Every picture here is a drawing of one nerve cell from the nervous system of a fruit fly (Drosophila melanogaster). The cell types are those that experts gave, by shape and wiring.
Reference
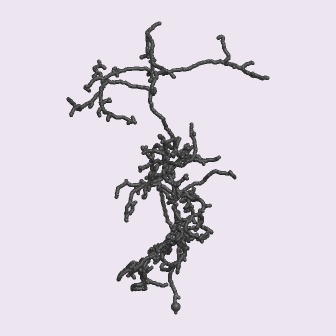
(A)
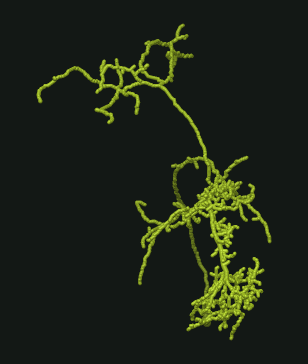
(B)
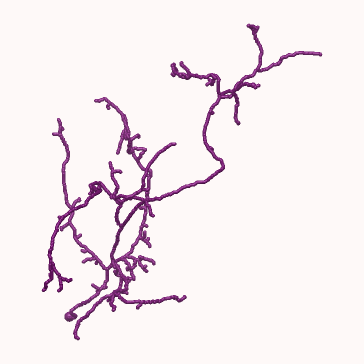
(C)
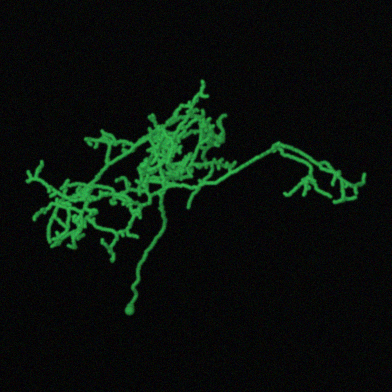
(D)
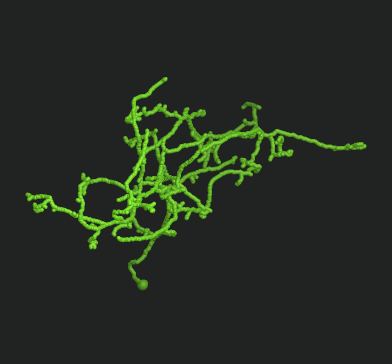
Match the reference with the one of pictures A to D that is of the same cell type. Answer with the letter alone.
A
